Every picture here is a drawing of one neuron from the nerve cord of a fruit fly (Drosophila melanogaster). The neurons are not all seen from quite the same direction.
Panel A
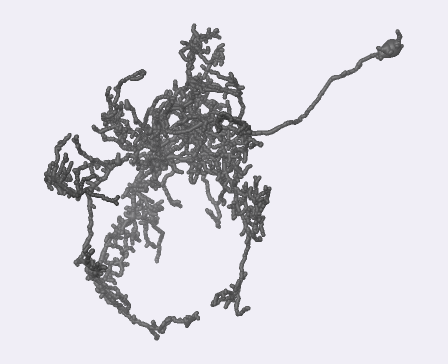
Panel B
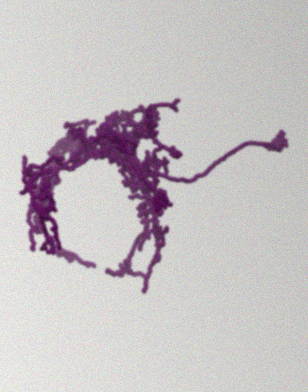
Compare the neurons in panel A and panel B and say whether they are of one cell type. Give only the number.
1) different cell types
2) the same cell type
2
